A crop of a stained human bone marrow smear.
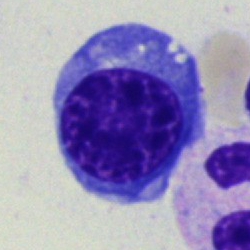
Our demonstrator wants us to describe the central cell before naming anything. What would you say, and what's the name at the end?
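The outline is rounded to slightly oval, with a smooth edge. Chromatin forms coarse dark clumps separated by paler streaks. Just above the nucleus, a paler zone lies in the cytoplasm. A few small clear vacuoles sit in the upper right cytoplasm. The central cell is an erythroblast.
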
